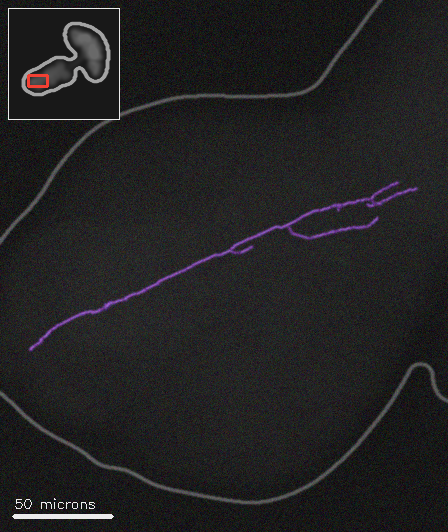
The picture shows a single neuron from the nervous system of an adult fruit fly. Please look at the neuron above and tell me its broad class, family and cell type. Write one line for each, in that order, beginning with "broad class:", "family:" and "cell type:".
broad class: sensory neuron entering the nerve cord
family: class mechanosensory proprioceptive
cell type: SNpp40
